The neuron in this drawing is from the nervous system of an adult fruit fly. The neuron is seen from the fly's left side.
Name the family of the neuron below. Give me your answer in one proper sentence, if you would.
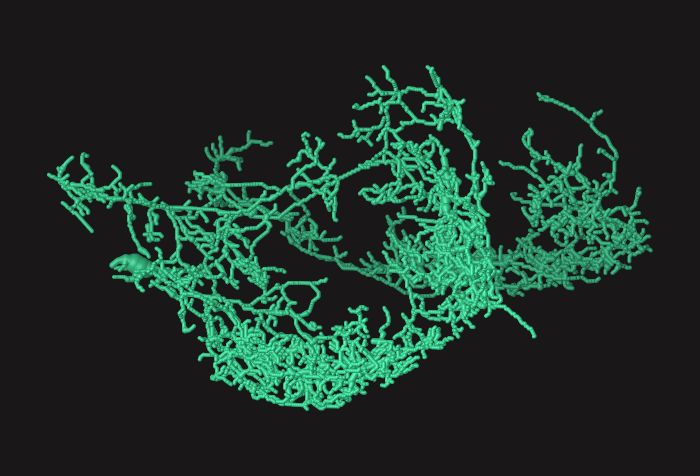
The family designation of this neuron is hemilineage 01B.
